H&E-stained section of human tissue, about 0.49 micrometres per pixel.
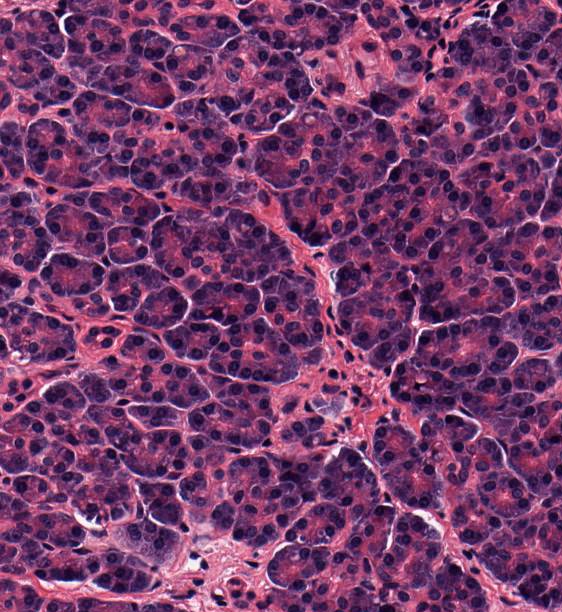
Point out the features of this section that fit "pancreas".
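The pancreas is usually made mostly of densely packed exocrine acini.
Closely packed small rounded clusters of cells fill the field, grouped into lobules, in keeping with that. Within each cluster the round, dark nuclei lie toward the outer edge, and they are of fairly uniform size and shape throughout.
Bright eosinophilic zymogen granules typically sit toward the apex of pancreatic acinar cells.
Here the cytoplasm is pinker toward the centre of each cluster and more purple toward its outer edge.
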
